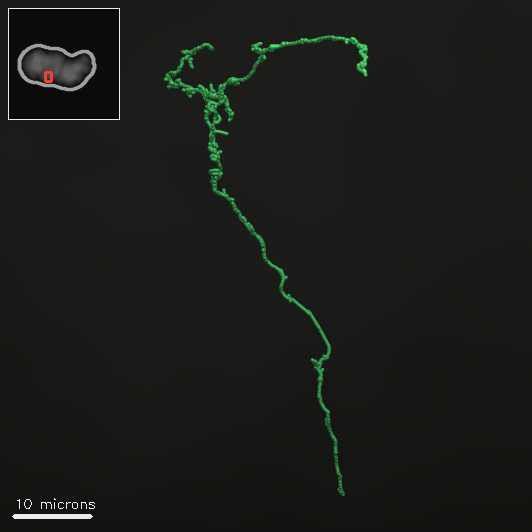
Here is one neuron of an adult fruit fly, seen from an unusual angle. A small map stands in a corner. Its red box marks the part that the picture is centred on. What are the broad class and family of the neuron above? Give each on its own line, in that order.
sensory neuron entering the brain
class gustatory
